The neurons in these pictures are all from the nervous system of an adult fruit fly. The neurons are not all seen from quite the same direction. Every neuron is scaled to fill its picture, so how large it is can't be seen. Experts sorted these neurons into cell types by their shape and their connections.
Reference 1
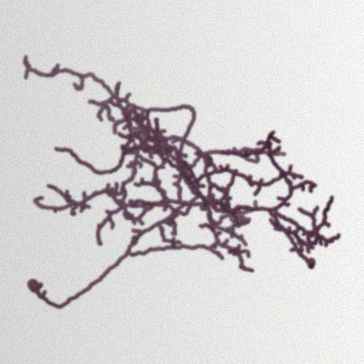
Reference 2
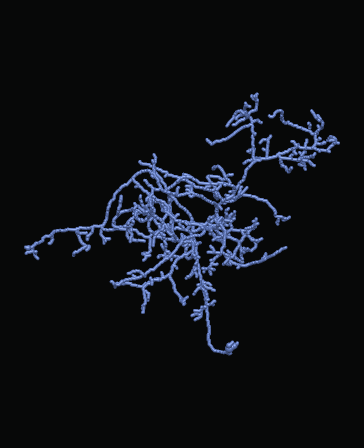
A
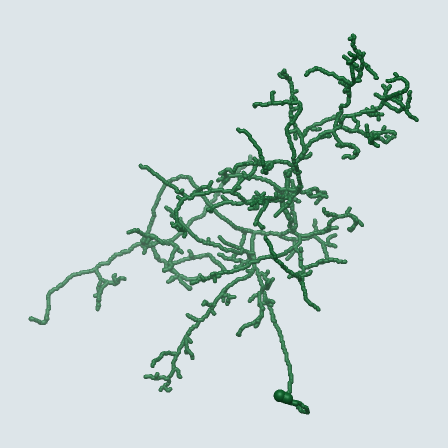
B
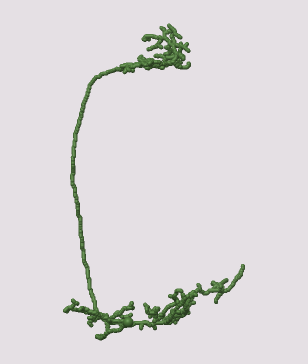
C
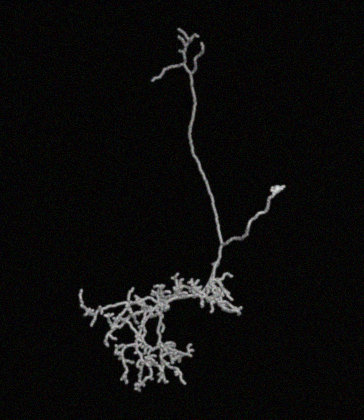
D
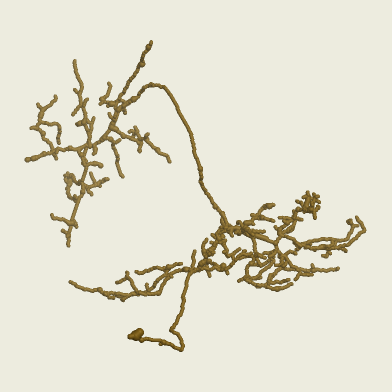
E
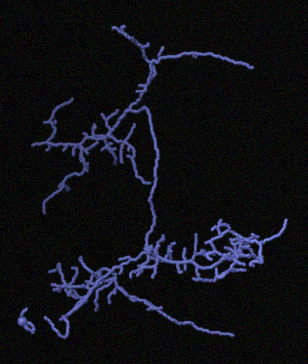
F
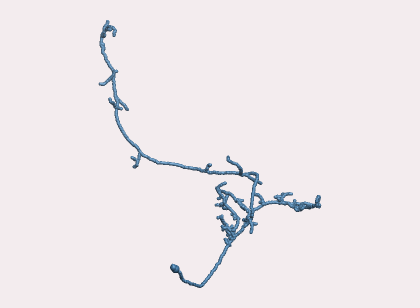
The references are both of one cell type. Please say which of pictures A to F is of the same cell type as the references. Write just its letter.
A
